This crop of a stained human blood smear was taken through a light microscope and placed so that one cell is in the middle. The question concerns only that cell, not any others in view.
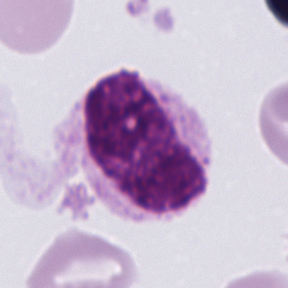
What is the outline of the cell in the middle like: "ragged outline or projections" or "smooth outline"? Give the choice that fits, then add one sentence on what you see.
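Ragged outline or projections. The cell's outline is ragged and indistinct on the left side.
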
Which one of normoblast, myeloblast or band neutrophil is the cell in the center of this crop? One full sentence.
The crop centres on a single cell, and that cell is a band neutrophil.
